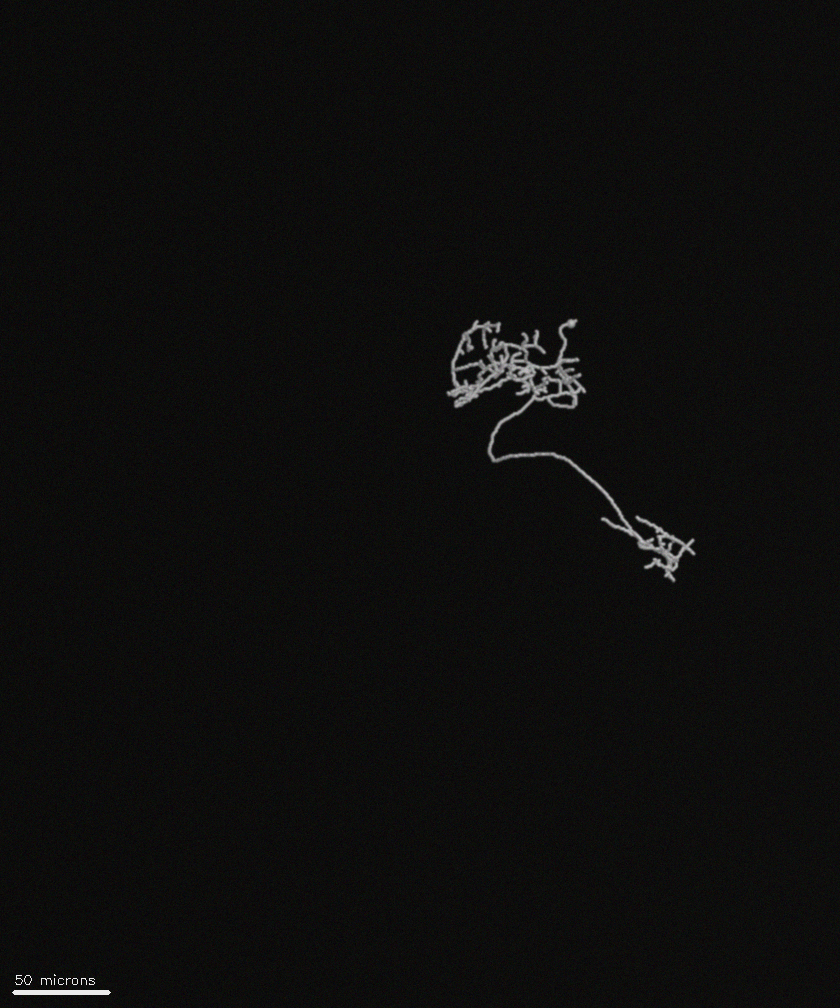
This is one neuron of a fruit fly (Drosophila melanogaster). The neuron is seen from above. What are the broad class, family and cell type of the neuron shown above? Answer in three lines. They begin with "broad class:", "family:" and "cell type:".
broad class: central-brain intrinsic neuron
family: hemilineage ALv1
cell type: M_vPNml52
